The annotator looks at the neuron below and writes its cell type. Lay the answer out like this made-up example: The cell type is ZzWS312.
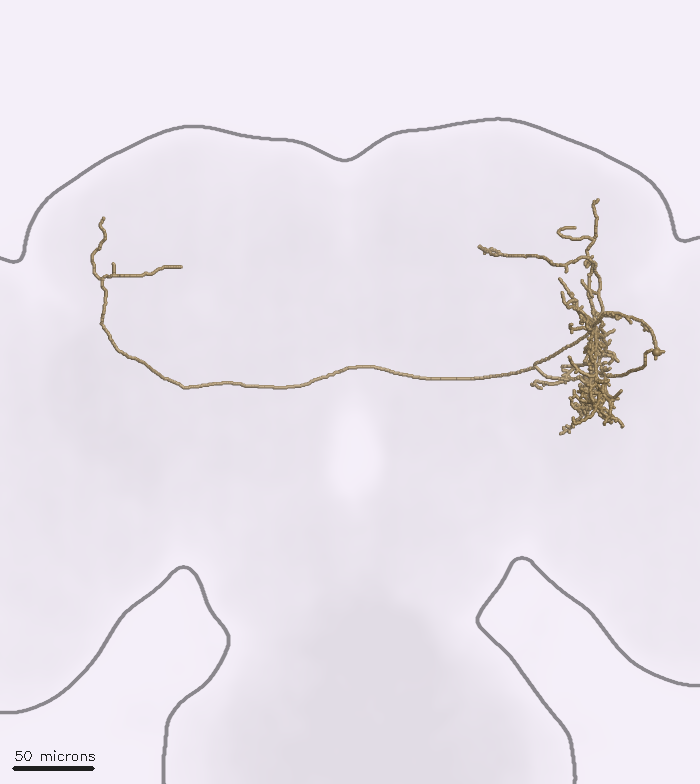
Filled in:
The cell type is AVLP269_b.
